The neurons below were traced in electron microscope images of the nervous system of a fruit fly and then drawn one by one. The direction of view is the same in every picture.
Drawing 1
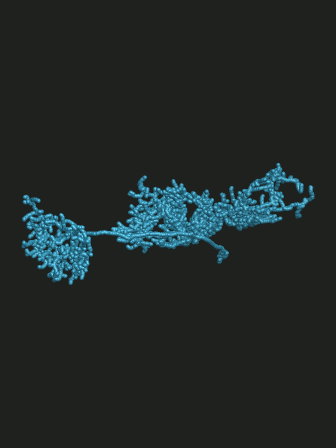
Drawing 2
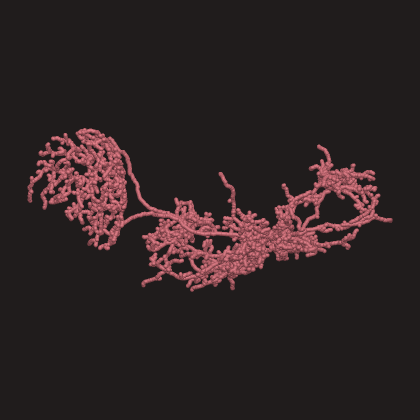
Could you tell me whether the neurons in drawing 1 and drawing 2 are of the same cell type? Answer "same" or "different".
different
